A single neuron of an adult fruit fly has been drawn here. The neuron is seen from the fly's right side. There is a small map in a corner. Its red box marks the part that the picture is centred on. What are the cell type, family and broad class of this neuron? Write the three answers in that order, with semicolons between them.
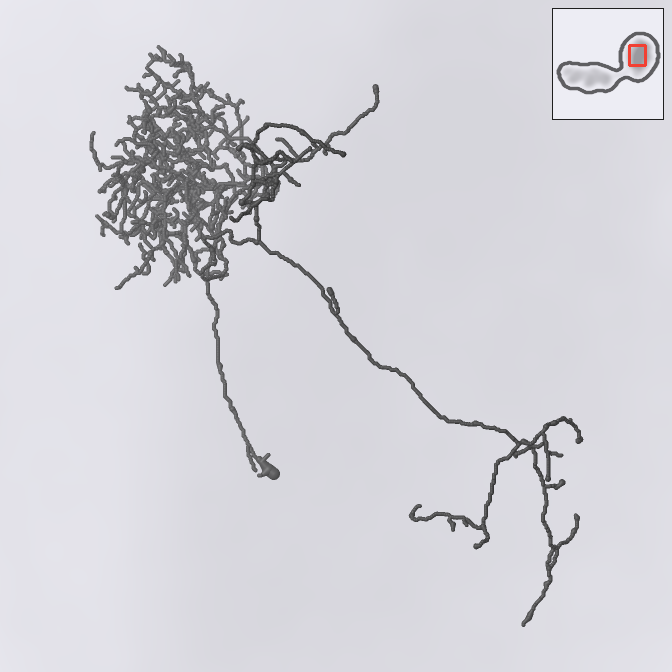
LoVP89; LoVP; visual projection neuron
